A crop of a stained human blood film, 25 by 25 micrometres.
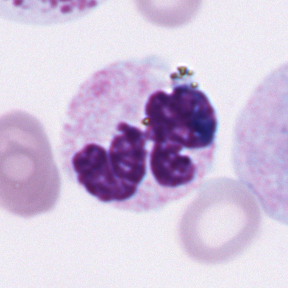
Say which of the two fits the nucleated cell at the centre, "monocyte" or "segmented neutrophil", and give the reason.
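This is a segmented neutrophil, not a monocyte. What decides it here is the cytoplasm, which is pale pink.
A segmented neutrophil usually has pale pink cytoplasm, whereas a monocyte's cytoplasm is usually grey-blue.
Fine pink granules fill that cytoplasm, the chromatin is dark purple and coarsely clumped, and the cell outline is round and smooth.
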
